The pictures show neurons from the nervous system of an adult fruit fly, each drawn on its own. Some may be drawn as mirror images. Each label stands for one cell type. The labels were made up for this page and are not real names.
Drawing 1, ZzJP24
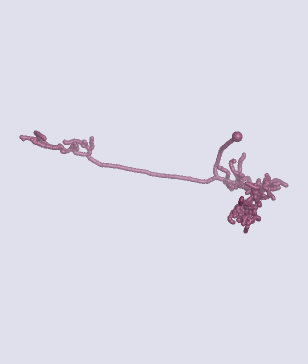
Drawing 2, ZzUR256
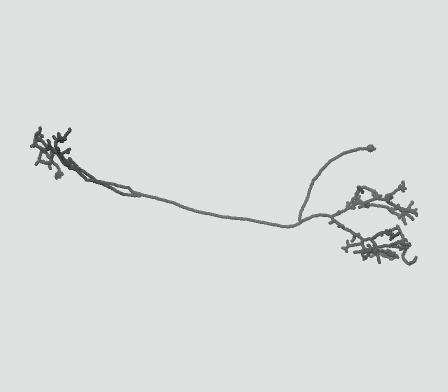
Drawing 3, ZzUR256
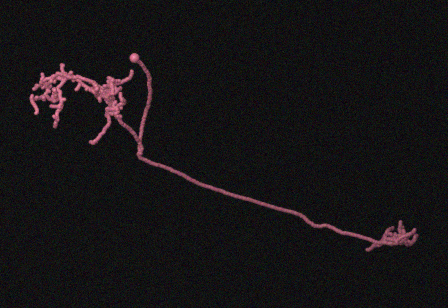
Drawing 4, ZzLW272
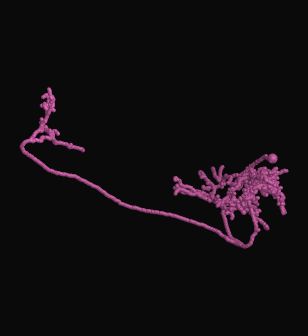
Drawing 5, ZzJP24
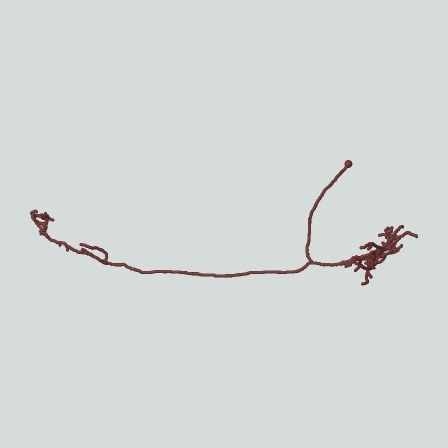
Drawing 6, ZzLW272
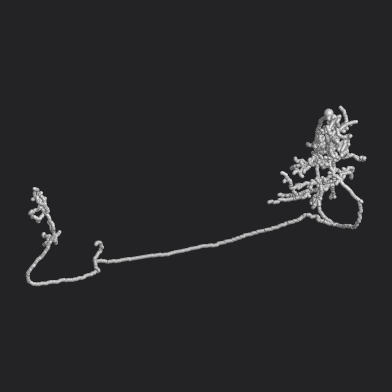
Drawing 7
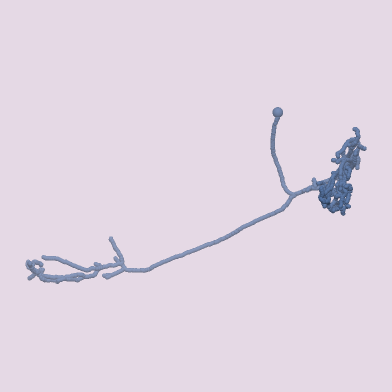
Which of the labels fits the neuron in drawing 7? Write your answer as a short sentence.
It belongs to ZzJP24.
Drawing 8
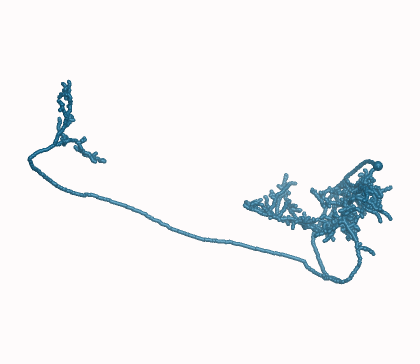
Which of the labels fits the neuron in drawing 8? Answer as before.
It belongs to ZzLW272.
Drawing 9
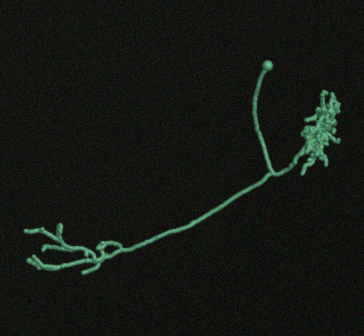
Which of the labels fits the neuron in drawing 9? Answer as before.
It belongs to ZzJP24.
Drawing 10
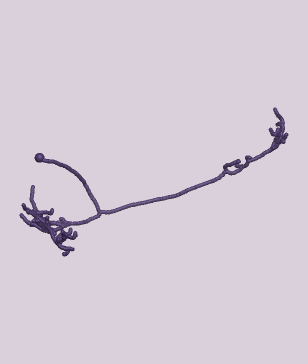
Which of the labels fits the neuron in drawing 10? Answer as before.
It belongs to ZzJP24.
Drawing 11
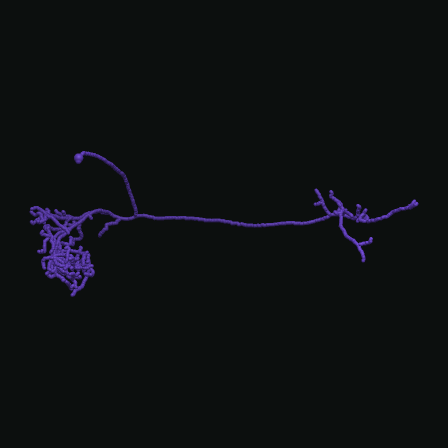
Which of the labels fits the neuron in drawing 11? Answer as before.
It belongs to ZzJP24.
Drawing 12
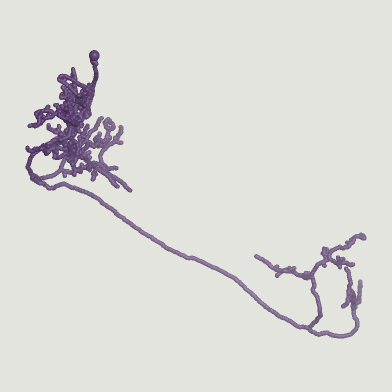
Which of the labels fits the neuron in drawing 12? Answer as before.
It belongs to ZzLW272.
